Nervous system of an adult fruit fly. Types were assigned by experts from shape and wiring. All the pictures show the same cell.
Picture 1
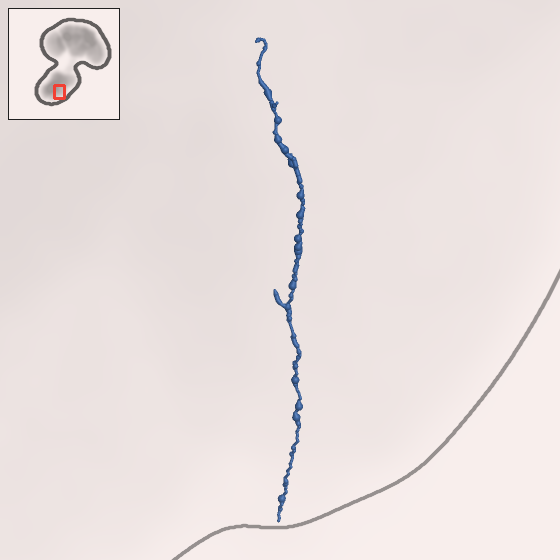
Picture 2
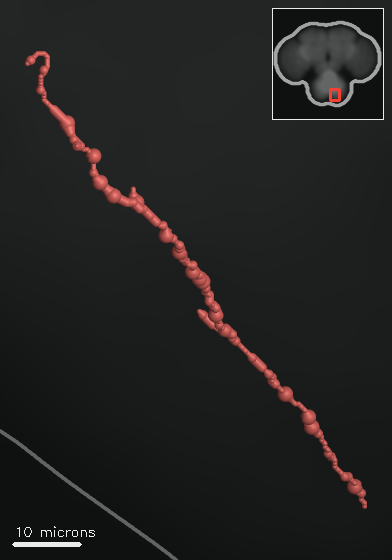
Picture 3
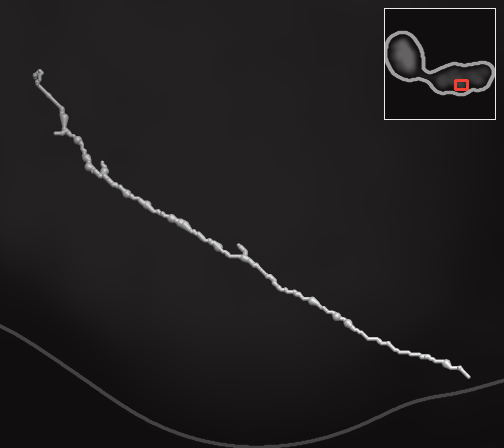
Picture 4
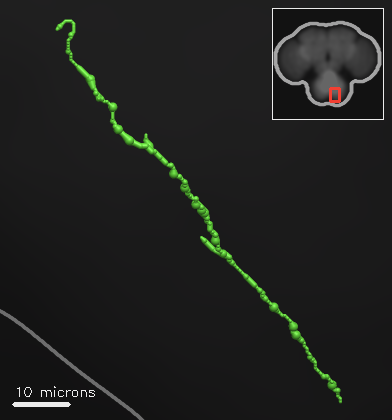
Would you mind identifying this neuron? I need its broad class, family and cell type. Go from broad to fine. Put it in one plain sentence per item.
A sensory neuron entering the nerve cord of class mechanosensory proprioceptive, type SNpp40.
